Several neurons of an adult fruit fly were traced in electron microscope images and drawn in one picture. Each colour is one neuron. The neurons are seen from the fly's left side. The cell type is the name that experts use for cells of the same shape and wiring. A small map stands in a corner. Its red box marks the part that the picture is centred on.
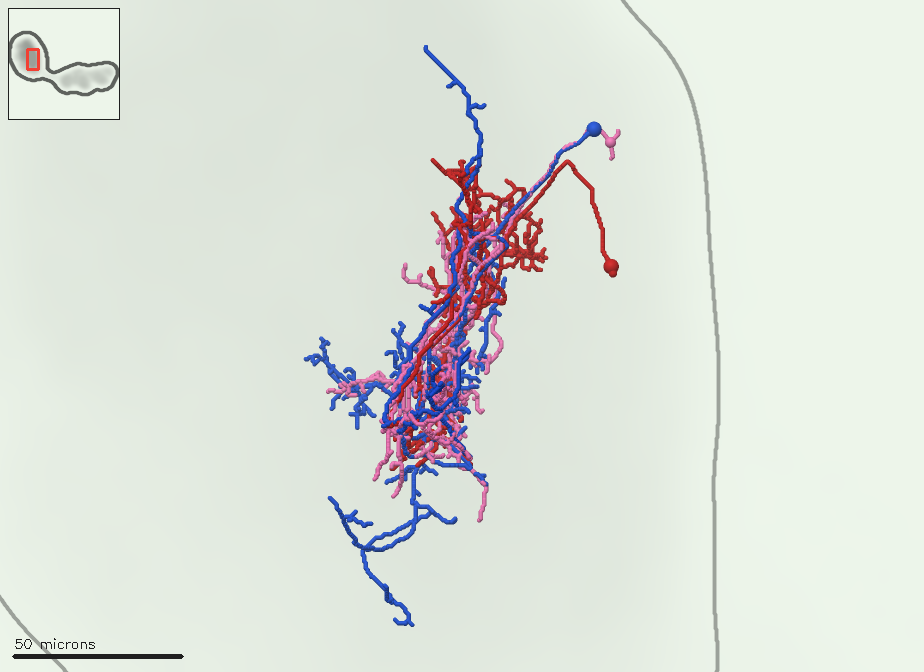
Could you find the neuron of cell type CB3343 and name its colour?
red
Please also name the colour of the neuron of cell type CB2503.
pink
